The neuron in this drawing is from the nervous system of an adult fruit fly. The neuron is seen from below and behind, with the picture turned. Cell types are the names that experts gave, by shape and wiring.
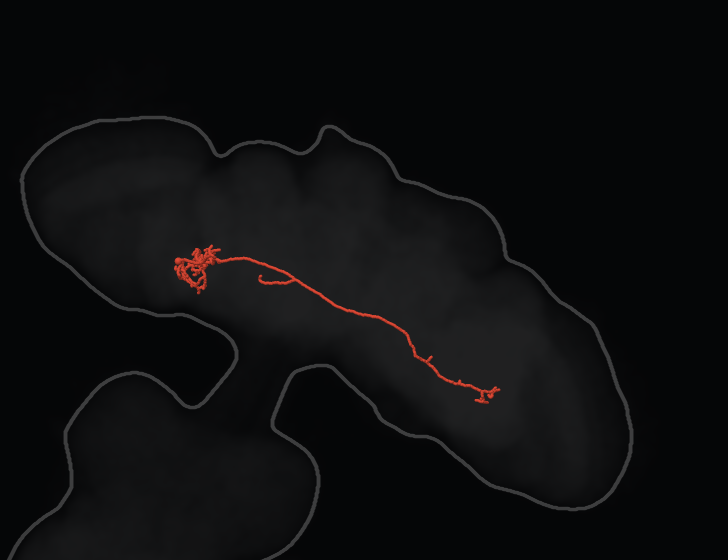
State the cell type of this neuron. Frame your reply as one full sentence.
As for cell type, this neuron is LHPV3a3_b.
